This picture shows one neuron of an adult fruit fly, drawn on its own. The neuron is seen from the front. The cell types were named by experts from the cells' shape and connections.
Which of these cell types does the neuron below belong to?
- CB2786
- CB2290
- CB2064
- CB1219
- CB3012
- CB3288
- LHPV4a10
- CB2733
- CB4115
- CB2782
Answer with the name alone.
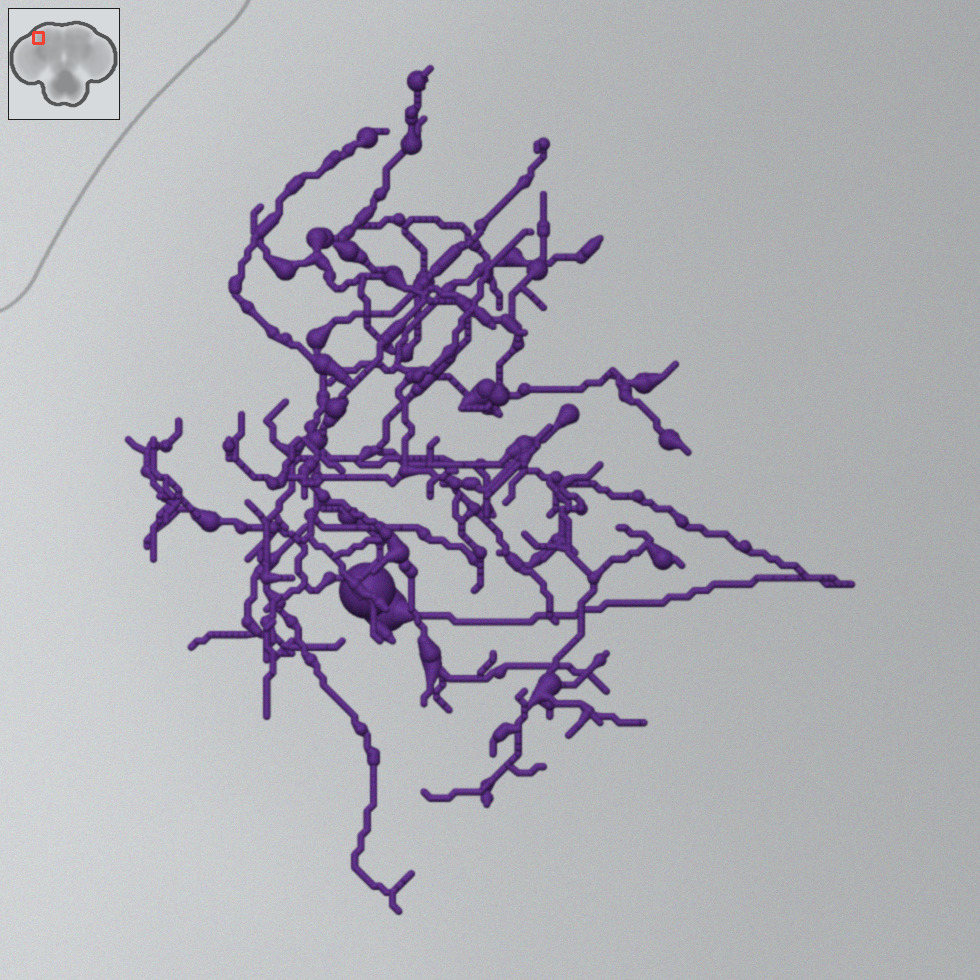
CB1219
